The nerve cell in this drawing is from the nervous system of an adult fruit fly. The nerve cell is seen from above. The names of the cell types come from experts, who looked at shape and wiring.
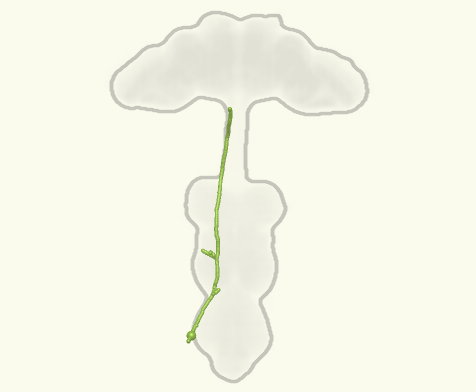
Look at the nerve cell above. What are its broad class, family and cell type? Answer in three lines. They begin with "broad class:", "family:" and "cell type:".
broad class: sensory neuron ascending to the brain
family: class mechanosensory proprioceptive
cell type: SApp01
